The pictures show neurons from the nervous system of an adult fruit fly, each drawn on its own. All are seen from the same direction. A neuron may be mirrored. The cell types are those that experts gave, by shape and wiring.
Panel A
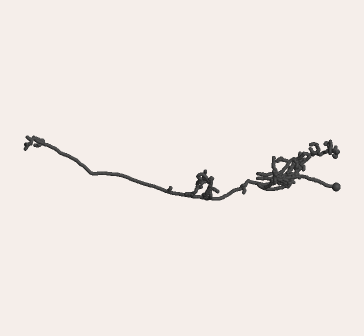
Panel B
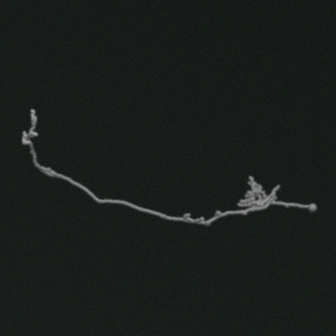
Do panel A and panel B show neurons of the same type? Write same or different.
same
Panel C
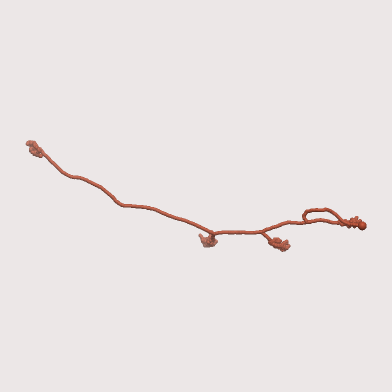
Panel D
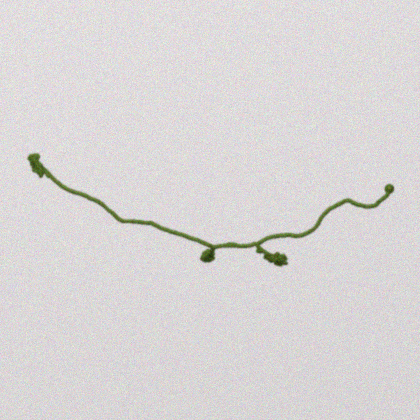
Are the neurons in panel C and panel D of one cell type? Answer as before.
same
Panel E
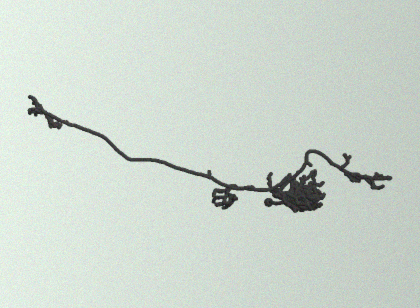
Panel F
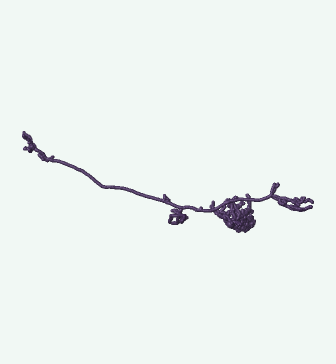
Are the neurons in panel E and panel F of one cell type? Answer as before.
same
